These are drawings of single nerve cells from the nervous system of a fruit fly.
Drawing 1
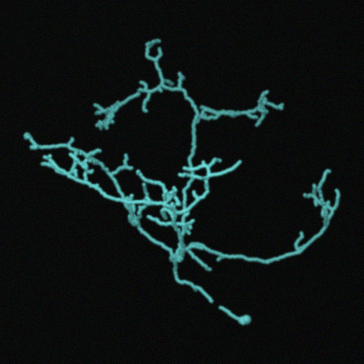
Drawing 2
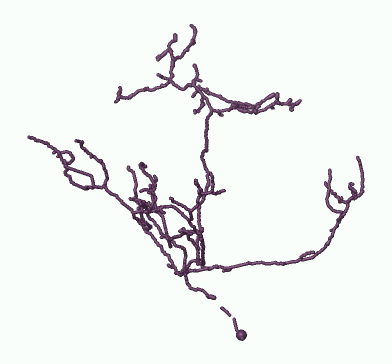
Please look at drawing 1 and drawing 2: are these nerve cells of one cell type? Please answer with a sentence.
They are of the same cell type.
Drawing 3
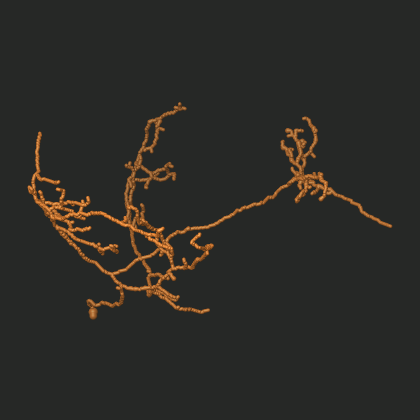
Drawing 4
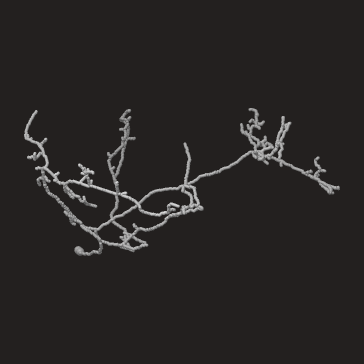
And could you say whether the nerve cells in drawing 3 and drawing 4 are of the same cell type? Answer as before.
They are of the same cell type.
